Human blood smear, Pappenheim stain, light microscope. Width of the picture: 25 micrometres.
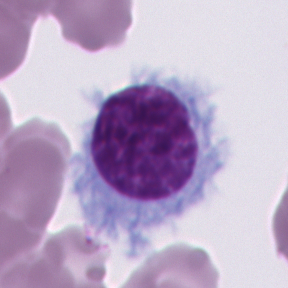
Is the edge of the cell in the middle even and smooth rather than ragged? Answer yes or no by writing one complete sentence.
No, by its outline the cell is rough, not smooth and even.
